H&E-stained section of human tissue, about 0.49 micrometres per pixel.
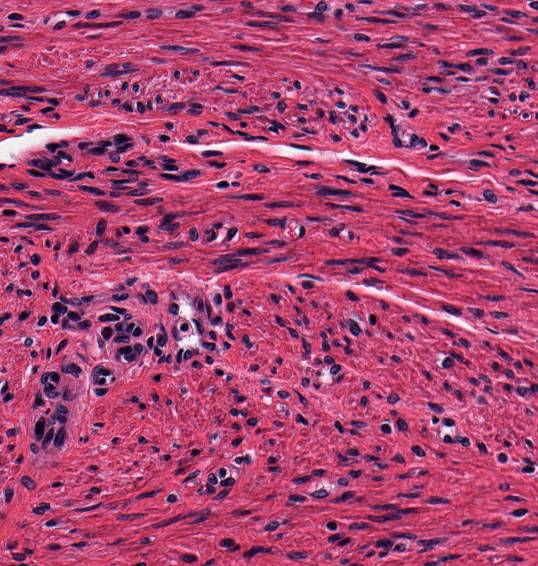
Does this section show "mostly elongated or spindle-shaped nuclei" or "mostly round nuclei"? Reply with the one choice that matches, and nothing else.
Mostly elongated or spindle-shaped nuclei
